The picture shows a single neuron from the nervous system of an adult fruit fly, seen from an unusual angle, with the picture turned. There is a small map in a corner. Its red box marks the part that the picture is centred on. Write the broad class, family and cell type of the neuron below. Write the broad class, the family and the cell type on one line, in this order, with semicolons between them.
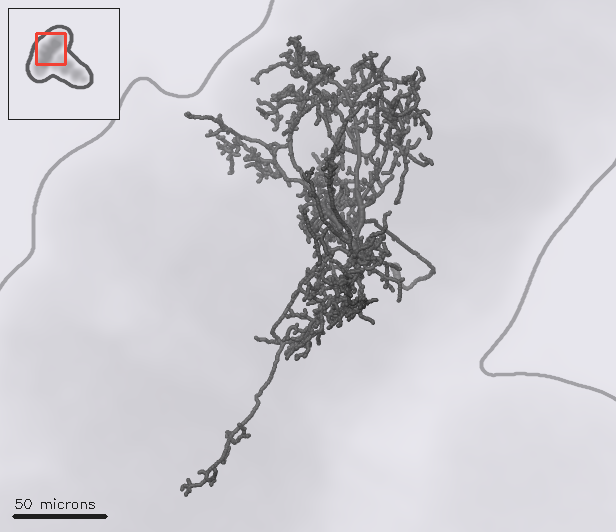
central-brain intrinsic neuron; hemilineage VLPl&p2_posterior; PVLP122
